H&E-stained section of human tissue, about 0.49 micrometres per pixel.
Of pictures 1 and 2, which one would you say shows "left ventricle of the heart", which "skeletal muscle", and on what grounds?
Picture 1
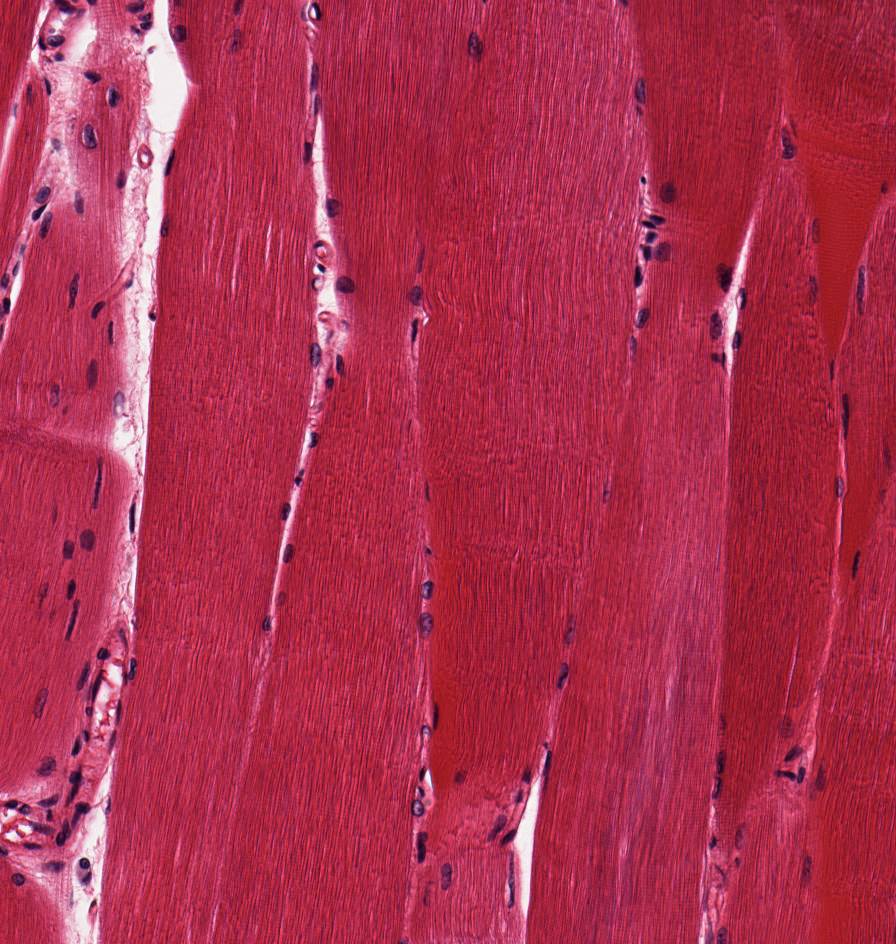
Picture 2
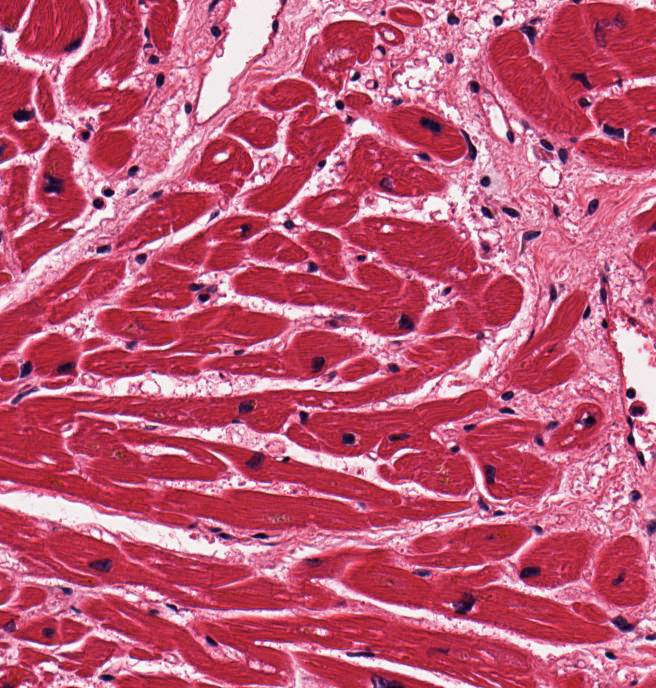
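Picture 1 is skeletal muscle; picture 2 is the left ventricle of the heart. In picture 1, long, wide, parallel fibres run from top to bottom across the field without branching or joining one another. In picture 2, the muscle fibres branch and rejoin one another instead of running as separate unbranched cylinders.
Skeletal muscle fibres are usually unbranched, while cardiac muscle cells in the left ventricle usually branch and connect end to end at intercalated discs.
The skeletal muscle fibres have dark, flattened oval nuclei at their edges rather than their centres, and their deep red cytoplasm shows fine lines along each fibre.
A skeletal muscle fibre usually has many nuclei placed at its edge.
In picture 2, paler pink, loose, wispy connective tissue separates bundles of deep red fibres and is most abundant at the upper right.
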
